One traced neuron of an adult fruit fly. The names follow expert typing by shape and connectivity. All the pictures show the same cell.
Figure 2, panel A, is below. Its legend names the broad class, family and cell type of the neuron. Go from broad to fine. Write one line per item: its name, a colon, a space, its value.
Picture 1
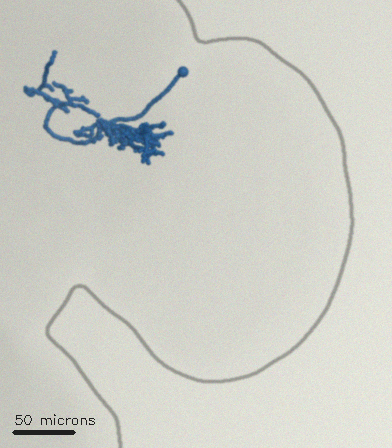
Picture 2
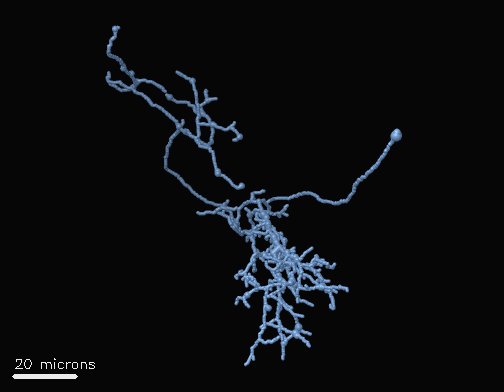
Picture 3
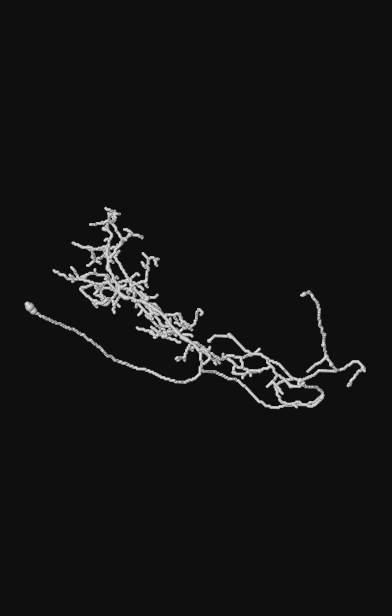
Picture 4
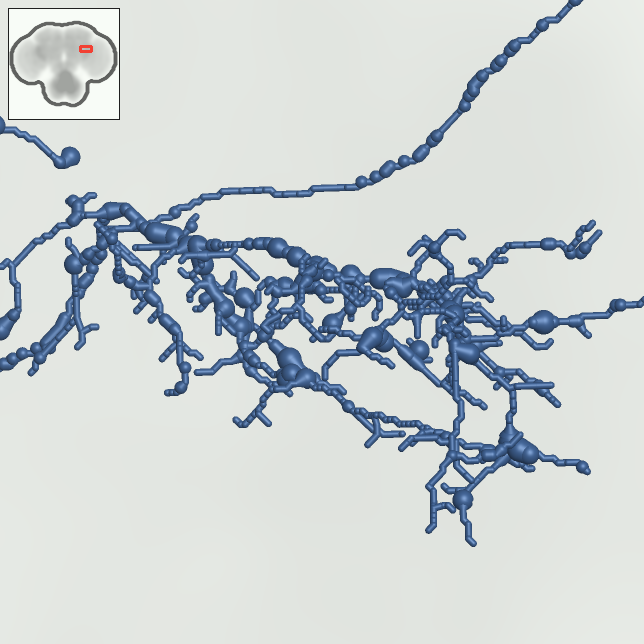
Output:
broad class: central-brain intrinsic neuron
family: hemilineage LHl4_posterior
cell type: PLP115_b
